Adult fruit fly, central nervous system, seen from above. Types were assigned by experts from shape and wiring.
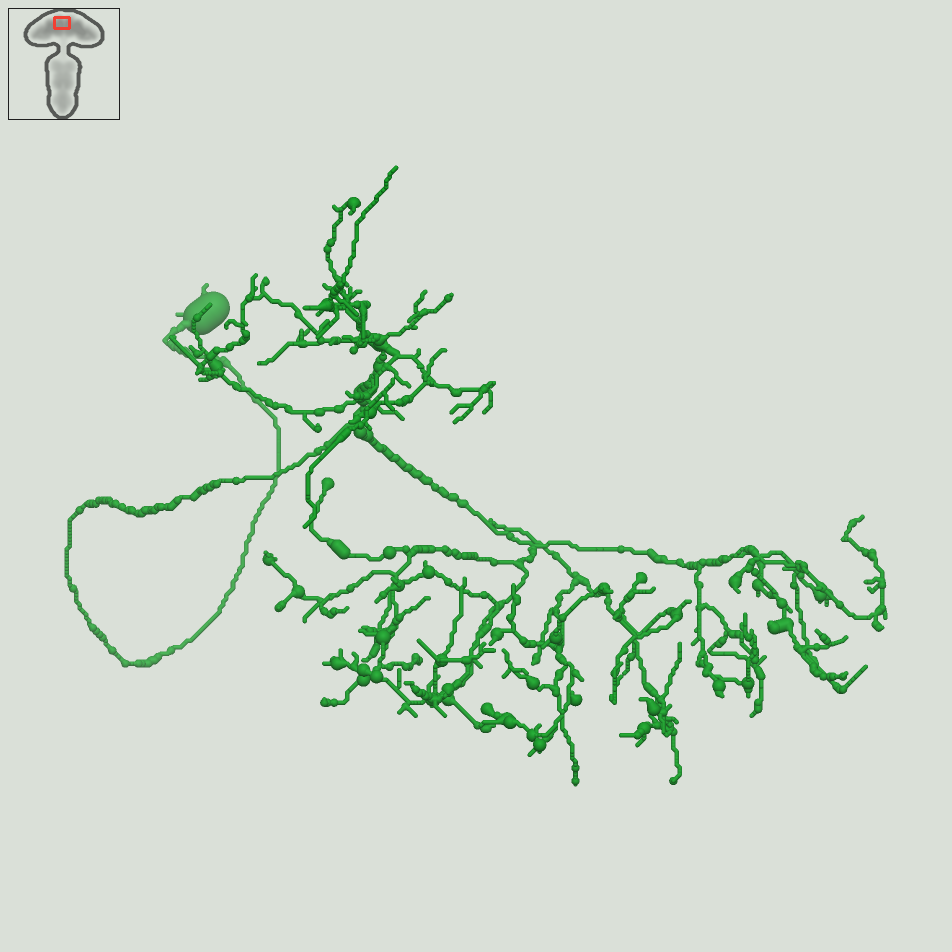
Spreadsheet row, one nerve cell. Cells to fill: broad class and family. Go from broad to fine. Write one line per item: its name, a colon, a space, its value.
broad class: central-brain intrinsic neuron
family: hemilineage LALv1_dorsal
